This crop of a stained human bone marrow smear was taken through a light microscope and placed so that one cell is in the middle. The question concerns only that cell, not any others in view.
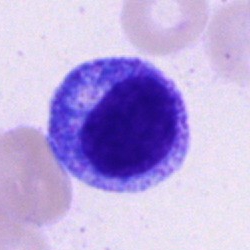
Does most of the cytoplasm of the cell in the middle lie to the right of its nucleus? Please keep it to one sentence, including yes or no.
No, most of its cytoplasm is found to the left of its nucleus.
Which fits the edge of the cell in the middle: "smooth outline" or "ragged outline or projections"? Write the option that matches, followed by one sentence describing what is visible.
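Smooth outline. The cell has a round, smooth outline.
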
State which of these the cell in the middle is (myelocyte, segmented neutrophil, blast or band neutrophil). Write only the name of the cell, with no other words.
myelocyte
